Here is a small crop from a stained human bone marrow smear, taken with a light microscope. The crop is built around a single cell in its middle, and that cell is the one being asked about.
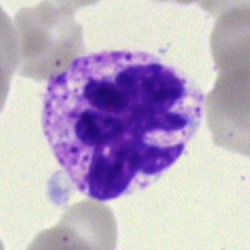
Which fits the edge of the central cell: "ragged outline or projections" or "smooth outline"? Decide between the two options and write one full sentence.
The border of this cell is smooth and even.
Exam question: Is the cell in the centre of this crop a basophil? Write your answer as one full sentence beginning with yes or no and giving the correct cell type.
Yes, the cell at the centre is designated a basophil.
